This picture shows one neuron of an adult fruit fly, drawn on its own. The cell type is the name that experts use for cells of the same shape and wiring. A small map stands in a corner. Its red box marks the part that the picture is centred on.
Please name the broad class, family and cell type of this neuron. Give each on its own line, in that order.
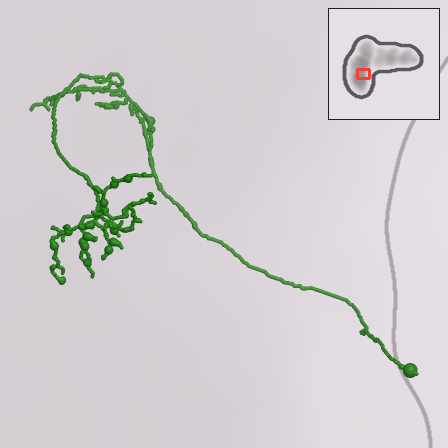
central-brain intrinsic neuron
class CX
vDeltaA_b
